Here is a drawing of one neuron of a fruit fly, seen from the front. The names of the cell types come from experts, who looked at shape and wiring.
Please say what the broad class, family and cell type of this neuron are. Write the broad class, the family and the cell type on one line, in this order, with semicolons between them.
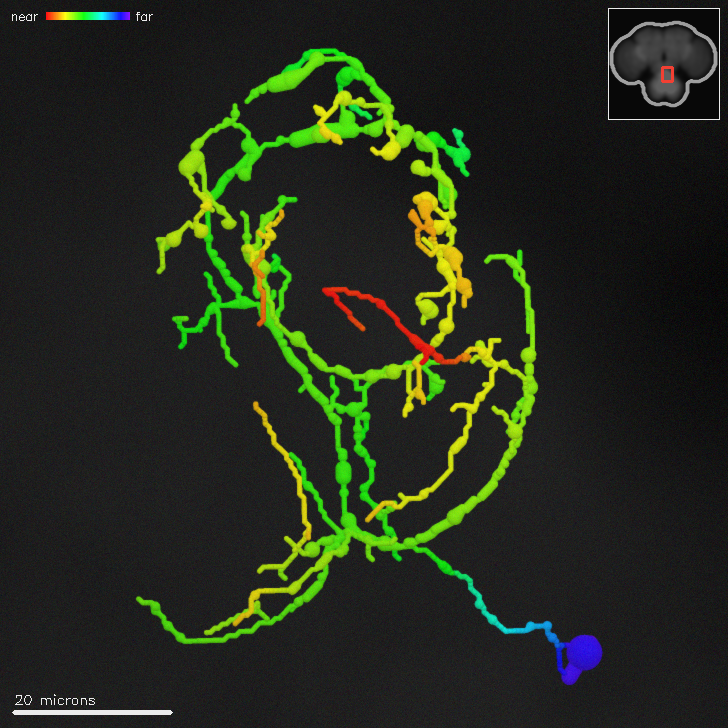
nerve-cord intrinsic neuron; hemilineage 02A; IN02A044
